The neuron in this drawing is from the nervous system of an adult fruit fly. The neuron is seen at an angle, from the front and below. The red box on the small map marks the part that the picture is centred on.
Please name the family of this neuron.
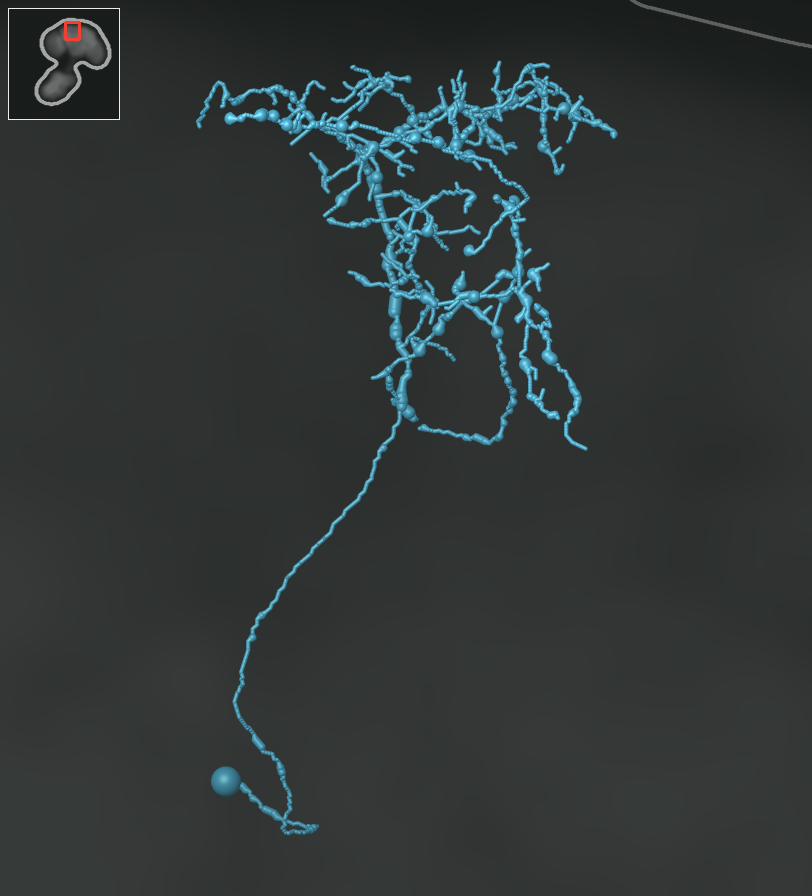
hemilineage DM4_dorsal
